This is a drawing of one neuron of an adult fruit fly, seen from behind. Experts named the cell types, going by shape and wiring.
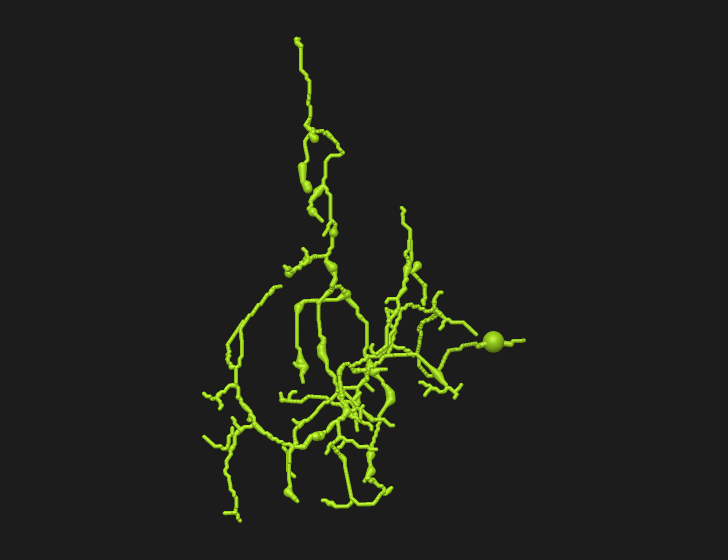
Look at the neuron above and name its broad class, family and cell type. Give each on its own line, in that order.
central-brain intrinsic neuron
hemilineage TRdl_b
GNG369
